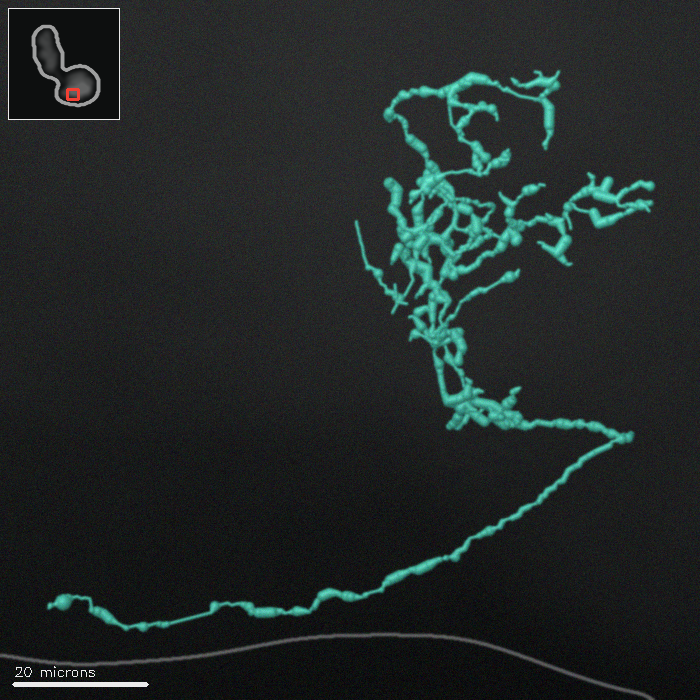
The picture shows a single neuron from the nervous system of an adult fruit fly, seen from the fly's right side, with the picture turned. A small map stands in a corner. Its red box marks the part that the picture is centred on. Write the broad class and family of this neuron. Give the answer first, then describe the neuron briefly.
It is a sensory neuron entering the brain. The name of its family is class gustatory. The drawing shows no cell body. By the scale bar it is about 90 microns wide in this view. Dozens of branch ends can be seen.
